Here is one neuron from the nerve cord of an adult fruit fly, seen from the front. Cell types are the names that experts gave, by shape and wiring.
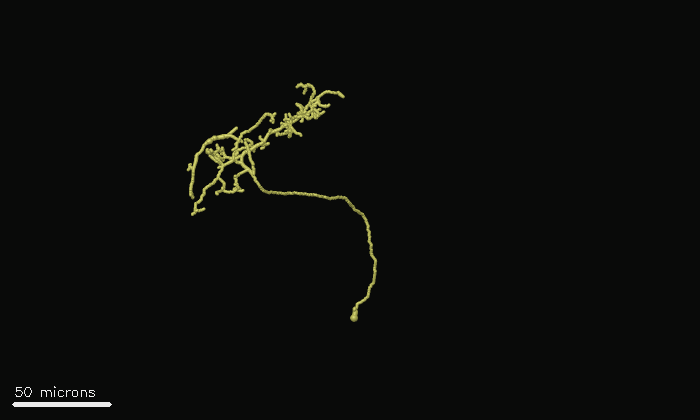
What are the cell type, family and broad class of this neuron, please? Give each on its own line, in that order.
IN06B069
hemilineage 06B
nerve-cord intrinsic neuron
